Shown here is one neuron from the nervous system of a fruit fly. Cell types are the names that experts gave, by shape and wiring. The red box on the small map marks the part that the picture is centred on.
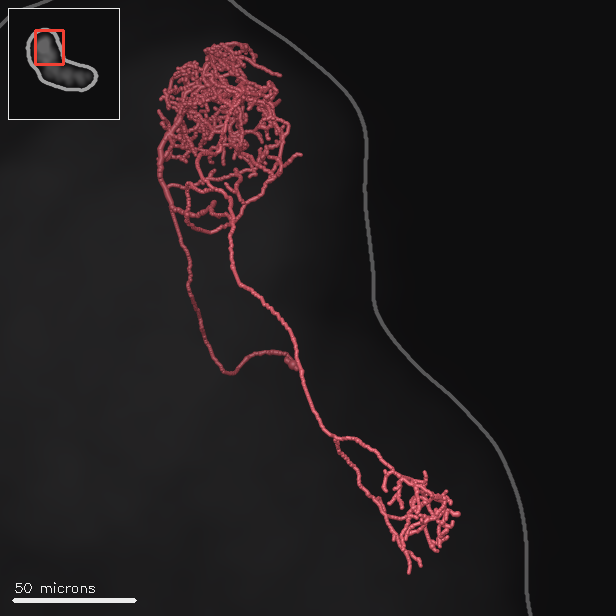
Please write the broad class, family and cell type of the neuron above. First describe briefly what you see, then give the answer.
The cell body is in the middle of the picture. From top to bottom in the picture it spans about 200 microns. Dozens of branch ends can be seen. Its broad class is central-brain intrinsic neuron. Its family is LHPV. The cell type is LHPV7b1.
